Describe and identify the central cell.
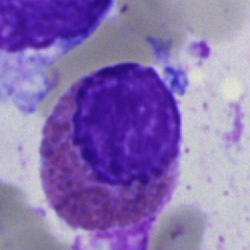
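Look first at the outline: smooth, and rounded to slightly oval. Inside, the chromatin is dark purple and clumped, with paler streaks between the clumps. A moderate rim of pinkish-purple cytoplasm sits mainly below and to the left of the nucleus, and fine reddish-purple granules fill it. This is an eosinophil.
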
